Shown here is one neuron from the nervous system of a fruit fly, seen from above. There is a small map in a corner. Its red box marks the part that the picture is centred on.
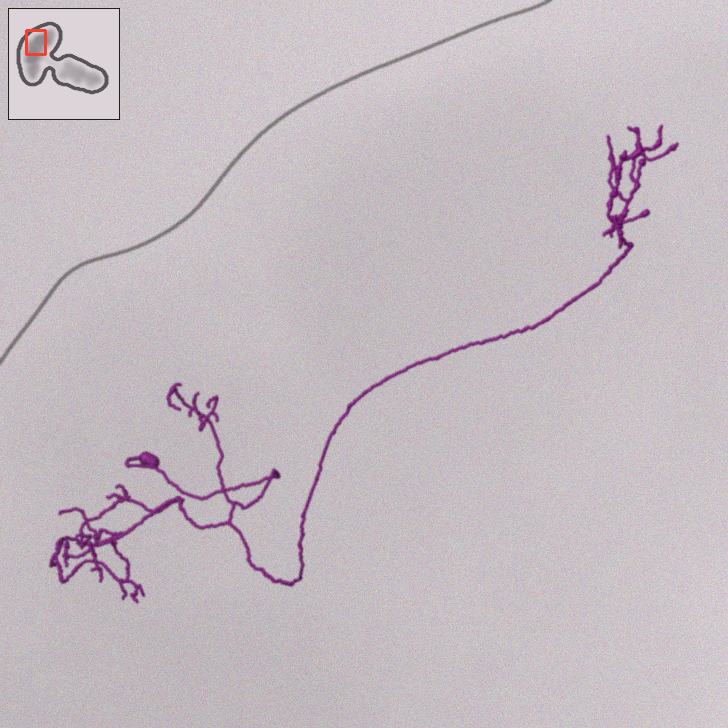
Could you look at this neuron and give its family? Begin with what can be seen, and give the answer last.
It is in the brain and does not reach the nerve cord. The picture shows dozens of branch ends. This is a central-brain intrinsic neuron. The family is hemilineage ALv1.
